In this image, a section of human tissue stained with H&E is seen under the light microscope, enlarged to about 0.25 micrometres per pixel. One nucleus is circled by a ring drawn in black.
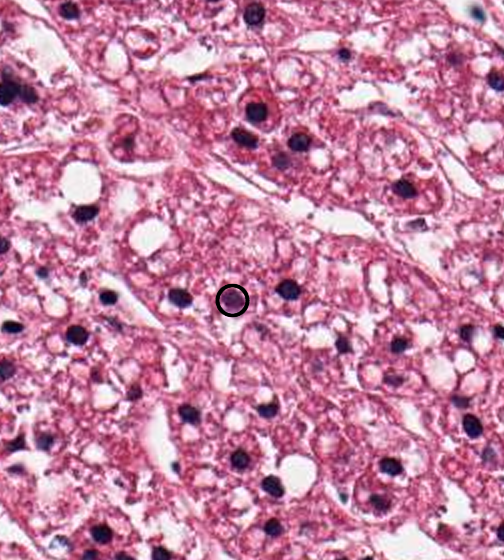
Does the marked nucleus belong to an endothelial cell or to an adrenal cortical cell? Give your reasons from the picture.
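The marked nucleus belongs to an adrenal cortical cell. The nucleus is round and about the same size as the nuclei of the neighbouring cells. The nucleus stains somewhat paler and more purple than the very dark nuclei on either side of it. The surrounding cytoplasm is pink and plentiful, with many small clear vacuoles that give it a bubbly, foamy look, and the cell's outline is hard to make out. The cell lies in a row between two other nuclei, within a band of similar vacuolated pink cells.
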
